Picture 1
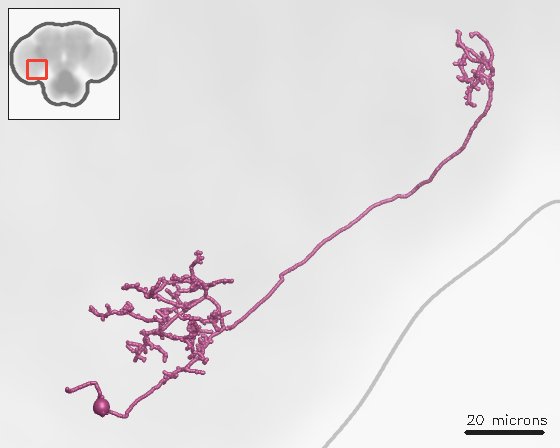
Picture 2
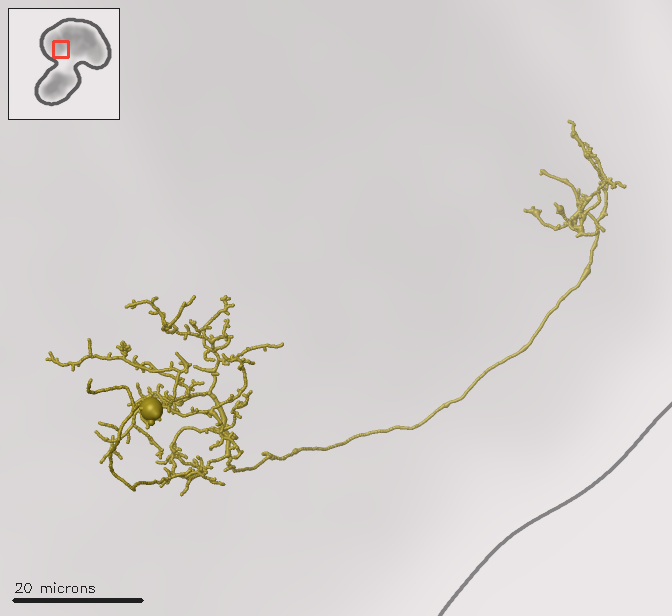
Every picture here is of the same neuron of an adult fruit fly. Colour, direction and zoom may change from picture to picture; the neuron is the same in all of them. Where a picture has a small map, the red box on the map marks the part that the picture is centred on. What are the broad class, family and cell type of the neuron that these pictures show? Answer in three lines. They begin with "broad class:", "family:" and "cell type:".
broad class: optic-lobe intrinsic neuron
family: Tm
cell type: Tm36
